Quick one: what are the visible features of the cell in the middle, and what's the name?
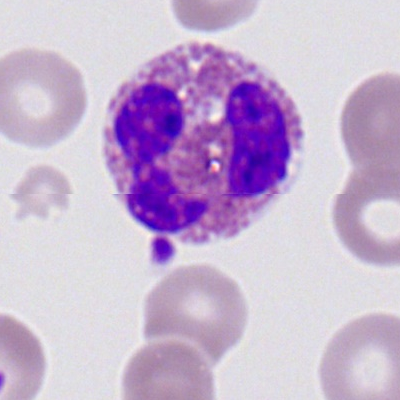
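First, the nucleus: split into several separate lobes lying around the edge of the cell. Second, the chromatin: dark purple and densely clumped. Third, the cytoplasm: filled throughout with pinkish-purple granules, with a few small clear, bright dots in the central part between the lobes. The cell is an eosinophil.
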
